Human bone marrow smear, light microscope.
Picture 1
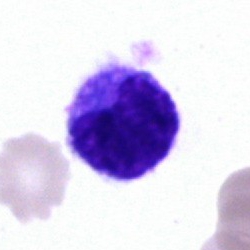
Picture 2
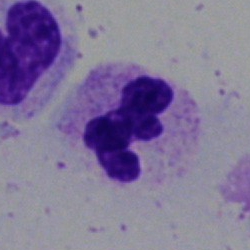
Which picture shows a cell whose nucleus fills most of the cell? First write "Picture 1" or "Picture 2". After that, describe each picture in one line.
Picture 1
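In picture 1: Cytoplasm is scant, with no broad rim visible around the nucleus.
In picture 2: The cytoplasm is plentiful and pale pinkish-lilac.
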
